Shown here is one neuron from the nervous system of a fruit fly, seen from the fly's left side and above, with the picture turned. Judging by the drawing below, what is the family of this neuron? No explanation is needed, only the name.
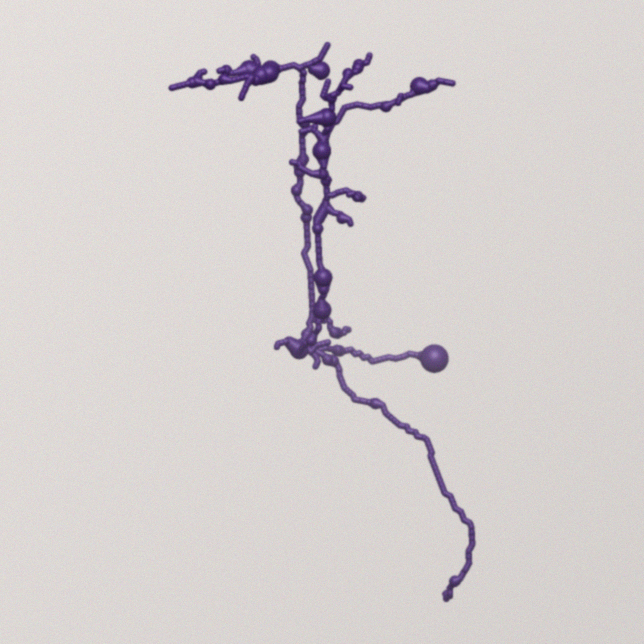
Mi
